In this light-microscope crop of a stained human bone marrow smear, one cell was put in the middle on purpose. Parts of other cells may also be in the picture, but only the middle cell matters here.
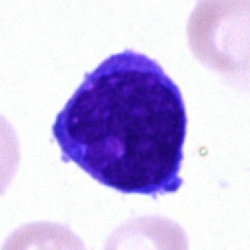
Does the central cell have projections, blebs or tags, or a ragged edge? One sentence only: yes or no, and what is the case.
Yes, there is a ragged or frayed outline, or there are projections, blebs or tags, on this cell.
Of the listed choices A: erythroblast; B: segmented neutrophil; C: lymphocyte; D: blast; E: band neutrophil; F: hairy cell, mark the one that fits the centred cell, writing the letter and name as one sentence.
Option D holds, for the cell in the middle is a blast.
